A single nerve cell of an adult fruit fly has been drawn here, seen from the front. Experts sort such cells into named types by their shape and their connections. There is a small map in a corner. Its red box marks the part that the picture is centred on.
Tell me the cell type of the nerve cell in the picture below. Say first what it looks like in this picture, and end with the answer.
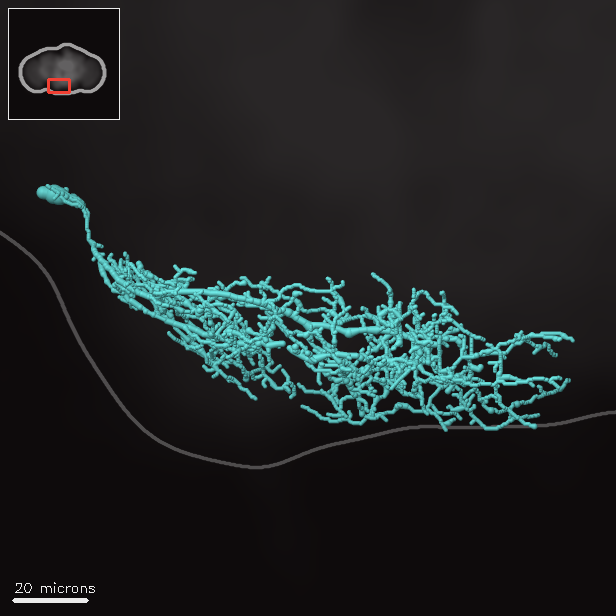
By the scale bar it is about 150 microns wide in this view. In this view it is wider than it is tall. It is a central-brain intrinsic neuron. Its cell type is GNG080.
